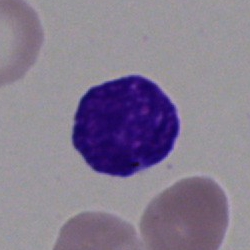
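Blast in the middle of a stained human bone marrow smear. Notice that this blast is roughly round, with a slightly uneven, bumpy edge, and that its nucleus fills almost the whole cell. The chromatin is dark purple and dense, with a few small paler patches. Look also for the tiny dark dot at the lower edge.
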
